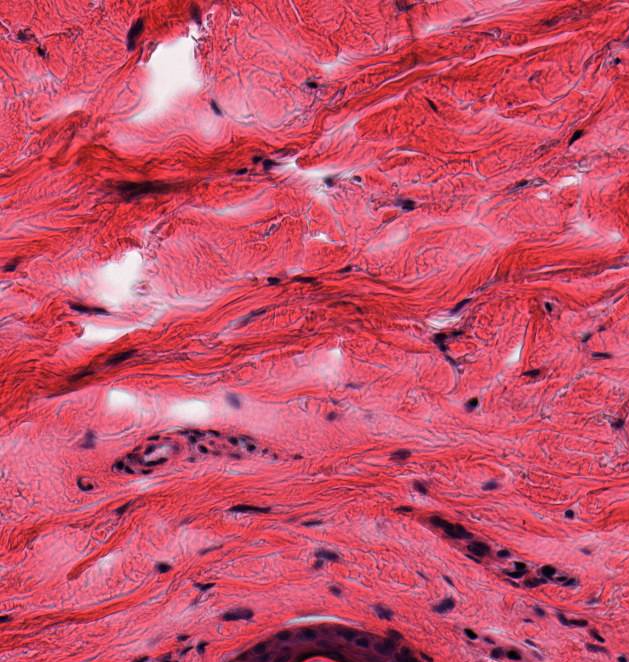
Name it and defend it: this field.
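I'd call this dermis. Looking across it, nearly the whole field is packed with strongly eosinophilic collagen bundles, hardly any space between them. They're wavy and interwoven, though most run roughly horizontally.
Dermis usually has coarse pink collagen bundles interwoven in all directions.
Cells are sparse; mostly I see small, dark, elongated fibroblast nuclei scattered between the bundles.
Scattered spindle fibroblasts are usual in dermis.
No fat cells anywhere.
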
